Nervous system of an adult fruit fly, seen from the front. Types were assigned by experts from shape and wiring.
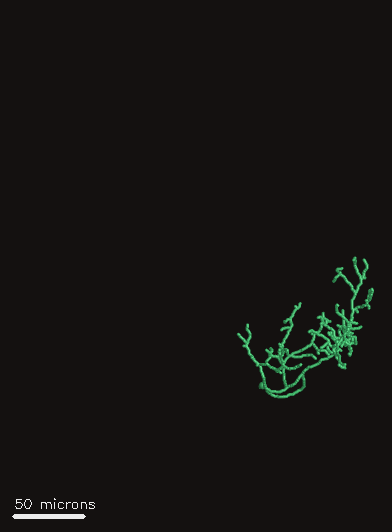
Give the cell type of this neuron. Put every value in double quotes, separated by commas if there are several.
"IN01B019_a"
